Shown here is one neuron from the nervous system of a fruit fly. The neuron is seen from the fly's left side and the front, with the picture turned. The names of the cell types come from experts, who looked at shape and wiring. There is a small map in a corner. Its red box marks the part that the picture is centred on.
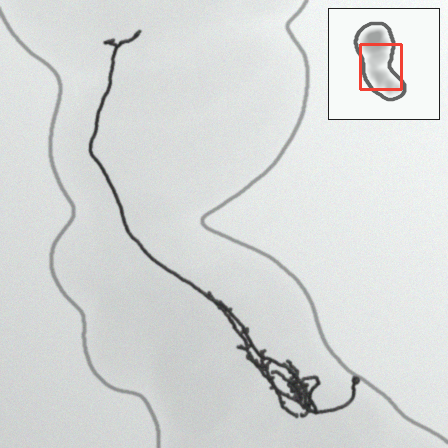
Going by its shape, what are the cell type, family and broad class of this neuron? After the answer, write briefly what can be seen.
Its cell type is AN19B104. The family is hemilineage 19B. Its broad class is ascending neuron. The cell body is at the lower right of the picture. In this view it is taller than it is wide.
